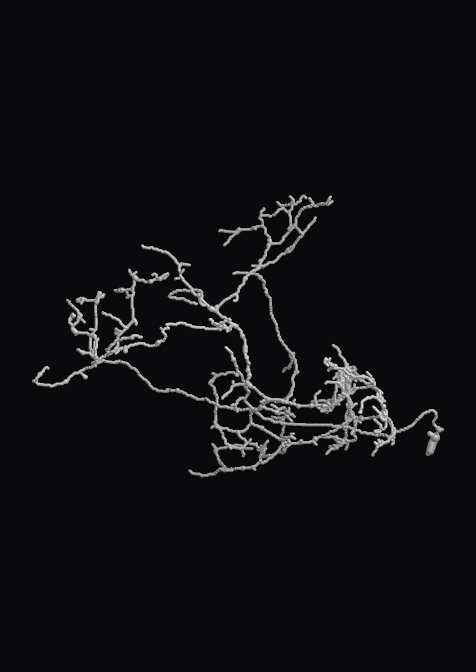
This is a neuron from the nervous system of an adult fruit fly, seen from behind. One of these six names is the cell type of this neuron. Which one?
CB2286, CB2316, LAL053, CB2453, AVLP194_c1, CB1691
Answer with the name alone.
CB1691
